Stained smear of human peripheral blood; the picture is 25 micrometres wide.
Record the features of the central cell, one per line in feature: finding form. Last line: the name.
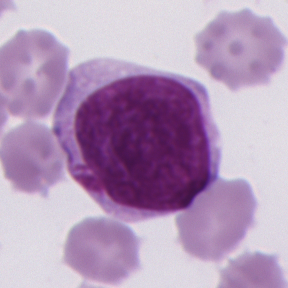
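Outline: slightly angular, not smoothly curved
Nucleus: off-centre, toward the lower right
Cytoplasm: widest band on the upper-left side
Vacuoles: none visible in the cytoplasm
Name: myeloblast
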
